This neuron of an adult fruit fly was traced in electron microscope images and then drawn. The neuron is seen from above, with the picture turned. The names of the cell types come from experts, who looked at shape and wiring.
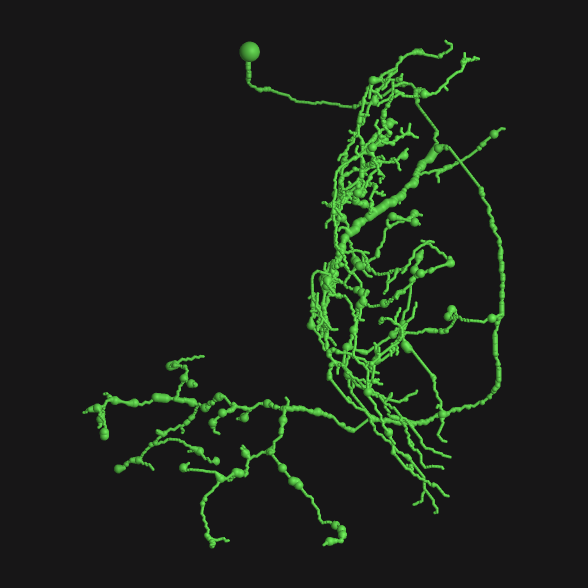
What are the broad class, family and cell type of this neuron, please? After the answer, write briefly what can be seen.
Its broad class is central-brain intrinsic neuron. The family is hemilineage DM3_dorso_medial. Its cell type is SMP513. Its cell body lies at the top of the picture. The picture shows dozens of branch ends.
